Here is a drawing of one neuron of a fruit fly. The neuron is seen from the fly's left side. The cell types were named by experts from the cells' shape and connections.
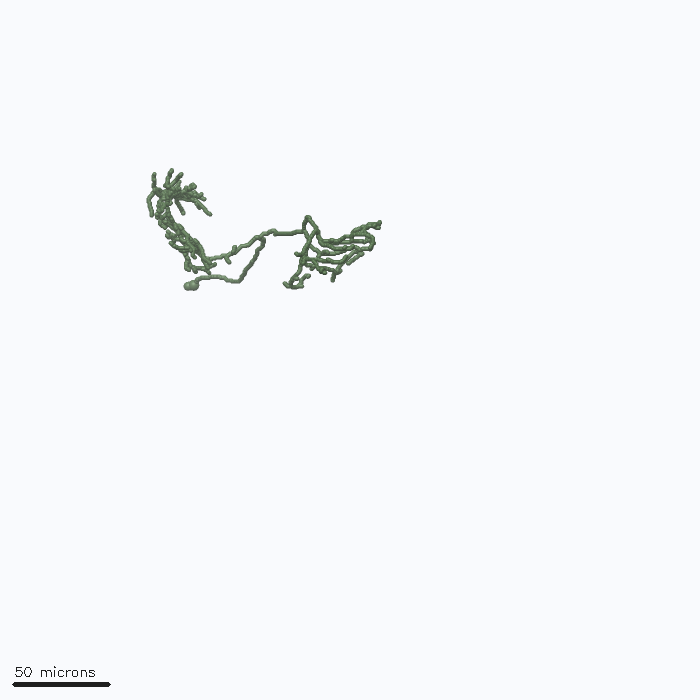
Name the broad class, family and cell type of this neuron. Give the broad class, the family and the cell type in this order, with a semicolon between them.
central-brain intrinsic neuron; hemilineage AOTUv4_ventral; FB4R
